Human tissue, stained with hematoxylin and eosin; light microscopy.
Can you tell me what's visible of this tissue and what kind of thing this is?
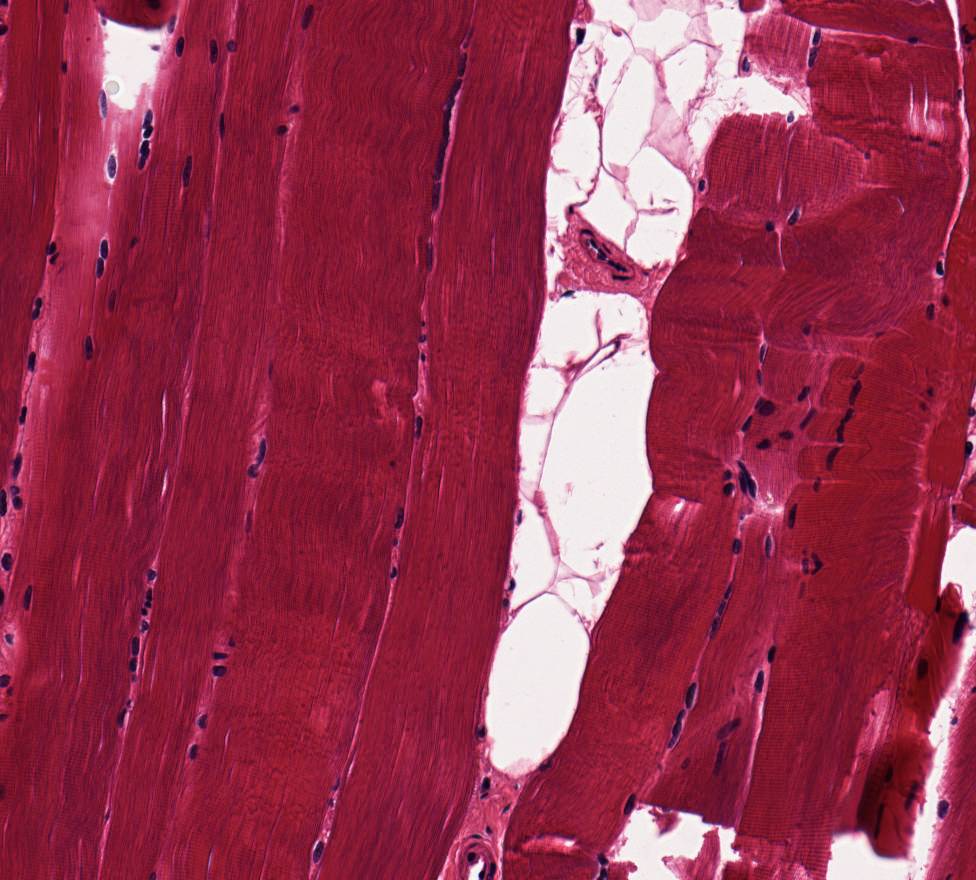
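Long parallel fibres run top to bottom, slightly oblique, across the left half of the field. Nuclei dark, elongated, at fibre edges, not central. Fibres unbranched; no intercalated discs cross them. Cytoplasm deep red. Tissue: skeletal muscle.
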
